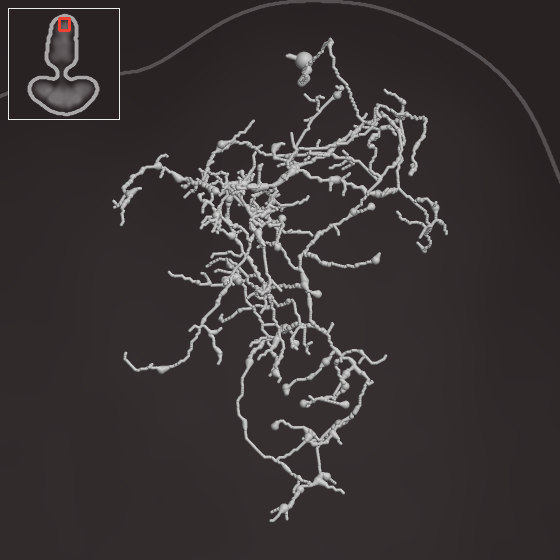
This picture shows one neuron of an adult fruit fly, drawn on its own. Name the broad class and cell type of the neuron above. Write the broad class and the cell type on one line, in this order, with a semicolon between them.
nerve-cord intrinsic neuron; INXXX421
